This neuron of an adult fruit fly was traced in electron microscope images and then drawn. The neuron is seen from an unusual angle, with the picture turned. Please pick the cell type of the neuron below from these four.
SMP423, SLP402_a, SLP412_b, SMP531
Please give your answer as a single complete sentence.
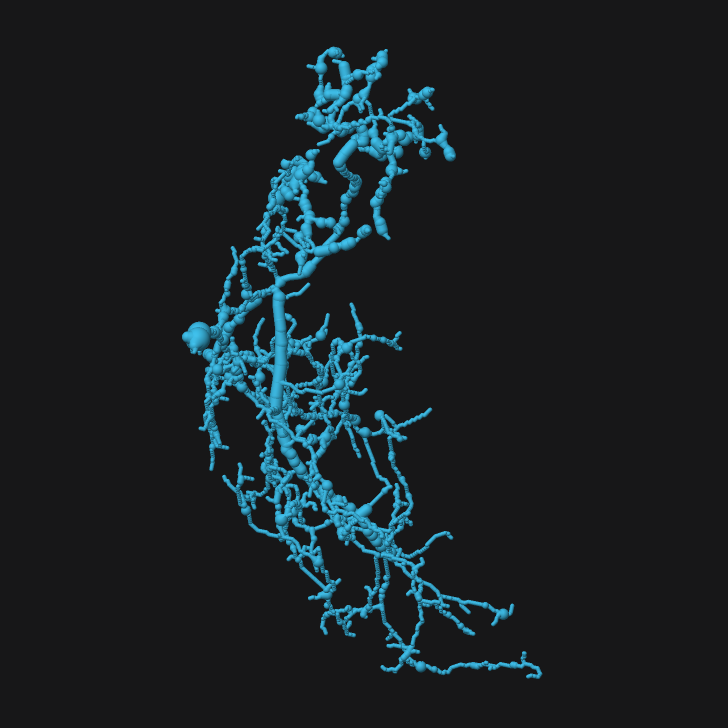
The single neuron here is of type SMP531.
